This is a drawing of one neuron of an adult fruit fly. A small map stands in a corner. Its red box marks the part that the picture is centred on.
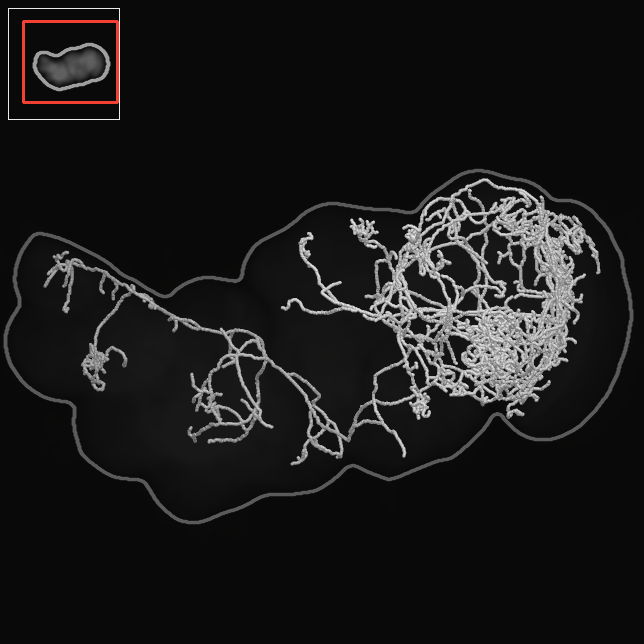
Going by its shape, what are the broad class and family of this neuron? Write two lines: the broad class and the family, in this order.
descending neuron
DNc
